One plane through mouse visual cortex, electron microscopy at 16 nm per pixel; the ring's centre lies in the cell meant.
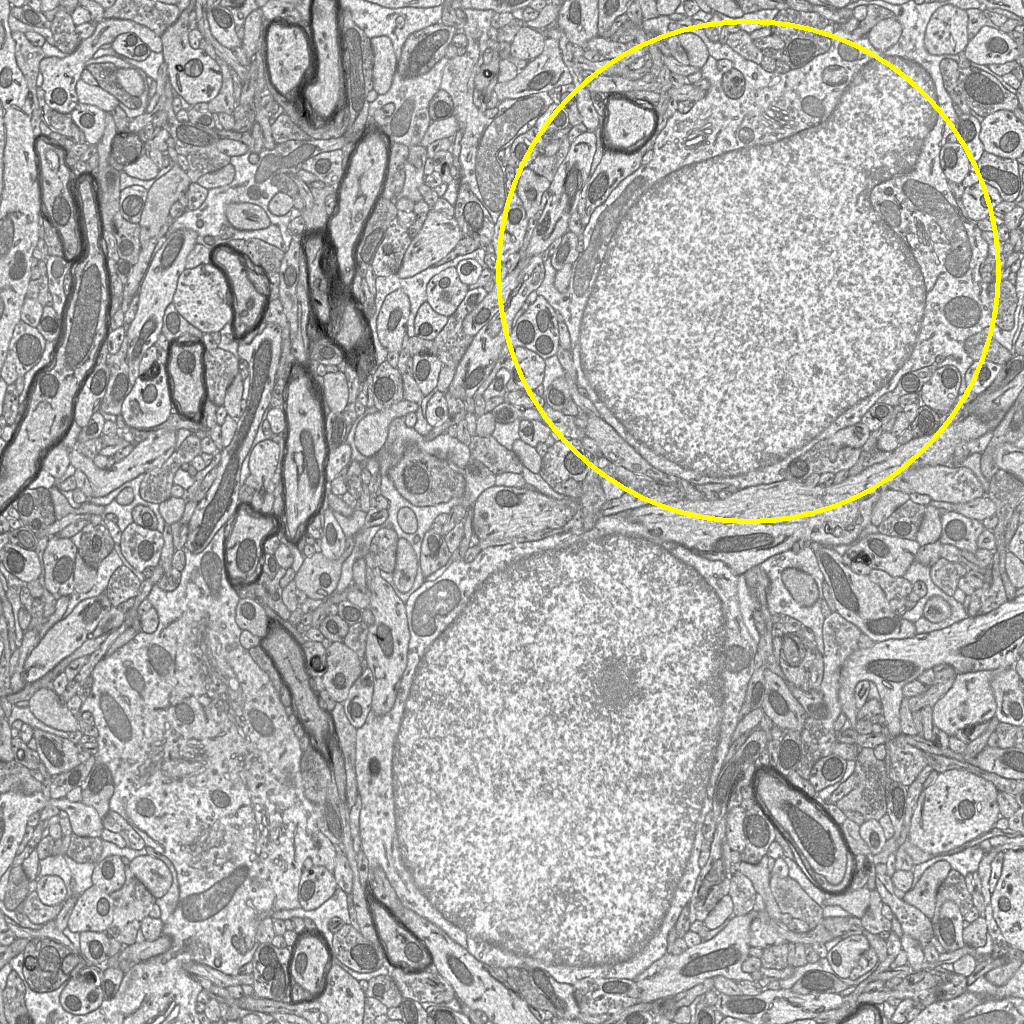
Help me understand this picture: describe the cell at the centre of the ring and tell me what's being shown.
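Cytoplasm holding mitochondria presses into the right side of the nucleus, notching its outline. Fine-grained chromatin is spread evenly, with no large dark clumps. Above the nucleus sits a small Golgi stack, and several mitochondria line the cytoplasm along its right side. This cell is an astrocyte.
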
